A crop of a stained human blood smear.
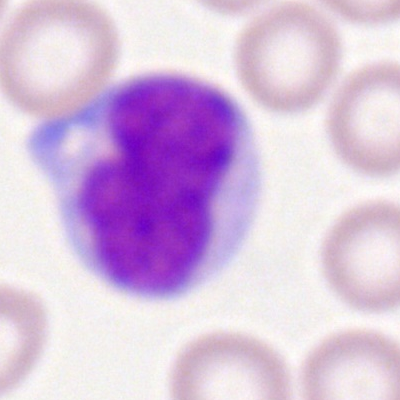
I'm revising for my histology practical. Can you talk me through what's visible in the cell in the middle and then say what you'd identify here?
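There's a bulge poking out at the upper left, but otherwise the outline is roughly round. The nucleus is irregular and folded, with indentations in its outline. Cytoplasm's pale bluish-grey, with a small clear vacuole up at the upper left. That's a monocyte.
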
